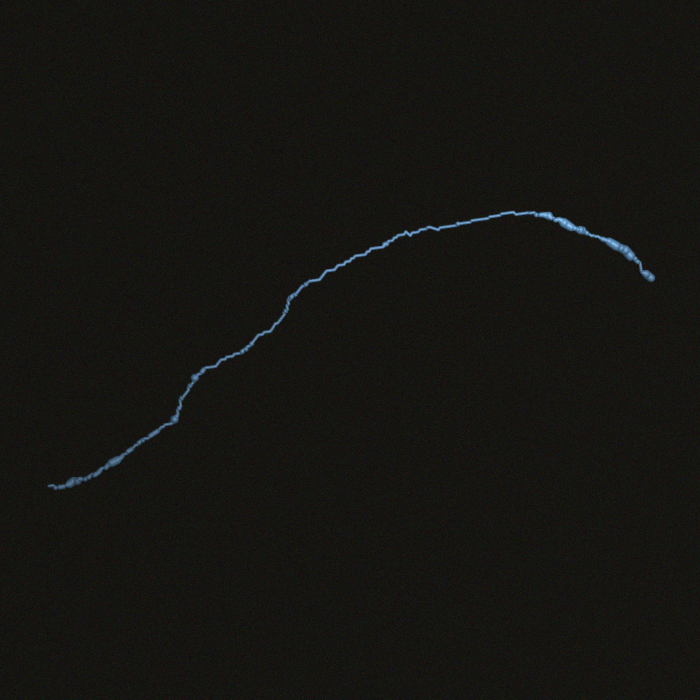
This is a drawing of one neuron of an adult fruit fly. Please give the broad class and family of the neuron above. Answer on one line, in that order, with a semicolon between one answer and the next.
photoreceptor or other optic-lobe sensory neuron; class visual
